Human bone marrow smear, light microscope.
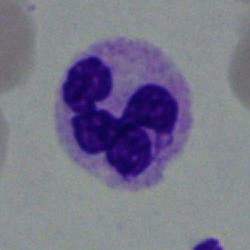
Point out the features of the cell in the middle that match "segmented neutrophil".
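Let me start with the cytoplasm of this segmented neutrophil: there is plenty of it, and it is pale lilac-pink.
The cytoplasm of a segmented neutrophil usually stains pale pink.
The pale lilac-pink here goes along with that.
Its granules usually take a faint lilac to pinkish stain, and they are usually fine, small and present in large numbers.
The granules in this cell are fine and faint lilac, which matches, though they lie scattered through the cytoplasm. The roughly round outline and the dark purple, densely clumped chromatin I will simply take as they appear.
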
